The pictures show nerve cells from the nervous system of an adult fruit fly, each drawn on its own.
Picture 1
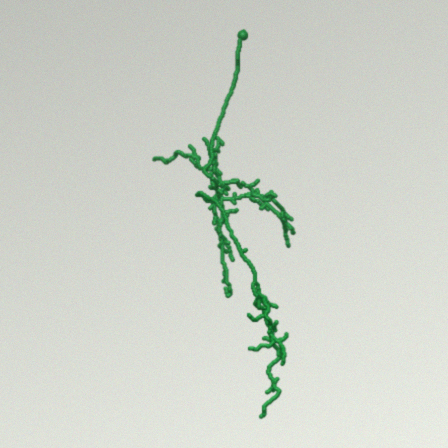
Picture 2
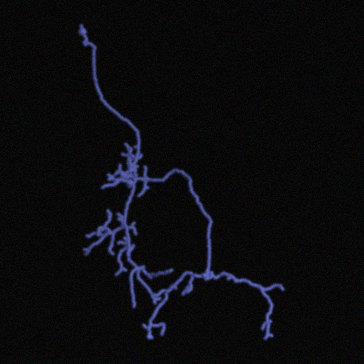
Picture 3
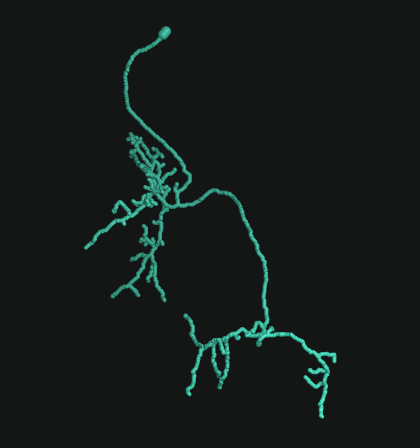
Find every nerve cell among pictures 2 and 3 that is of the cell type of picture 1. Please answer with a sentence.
Picture 3 is of the same cell type.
